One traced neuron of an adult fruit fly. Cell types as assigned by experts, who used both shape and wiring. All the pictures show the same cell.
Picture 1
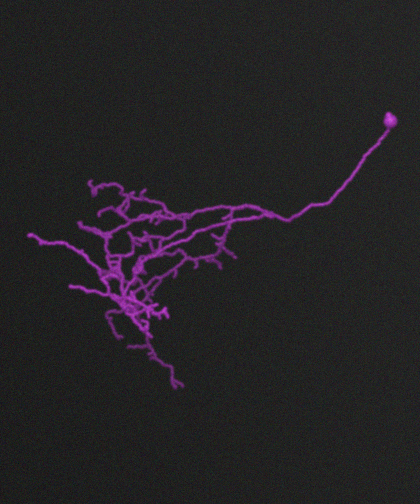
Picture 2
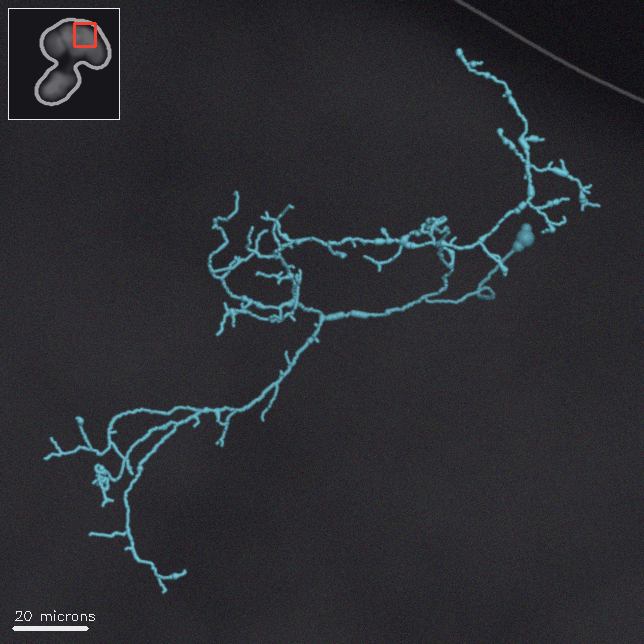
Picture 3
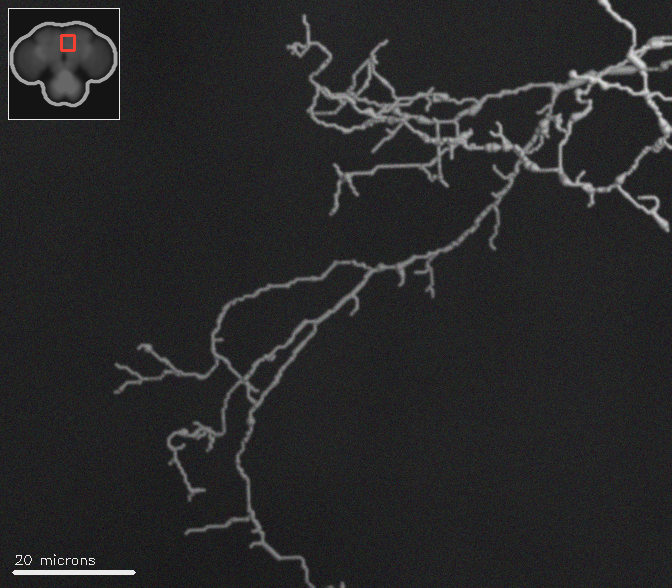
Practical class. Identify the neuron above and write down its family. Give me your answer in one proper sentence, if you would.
As a matter of family, this neuron is hemilineage SLPad1_posterior.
